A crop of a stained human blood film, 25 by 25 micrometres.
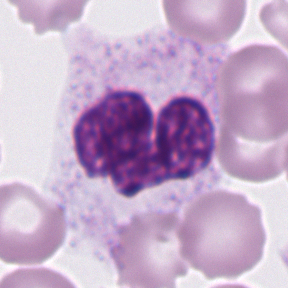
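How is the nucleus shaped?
It is divided into two lobes lying side by side, the left lobe larger than the right, and the nucleus as a whole is about 12 by 9 micrometres.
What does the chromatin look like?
Dark purple and coarsely clumped, with small paler spots between the clumps.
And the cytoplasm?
Abundant and very pale, almost colourless.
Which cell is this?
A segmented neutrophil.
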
